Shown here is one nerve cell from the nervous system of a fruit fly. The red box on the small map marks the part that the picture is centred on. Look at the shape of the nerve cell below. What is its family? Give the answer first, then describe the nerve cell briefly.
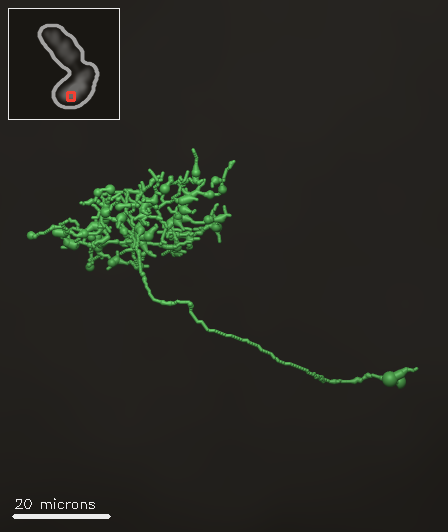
Its family is Dm. Its broad class is optic-lobe intrinsic neuron. The cell body is at the lower right of the picture. By the scale bar it is about 80 microns wide in this view. The picture shows dozens of branch ends.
